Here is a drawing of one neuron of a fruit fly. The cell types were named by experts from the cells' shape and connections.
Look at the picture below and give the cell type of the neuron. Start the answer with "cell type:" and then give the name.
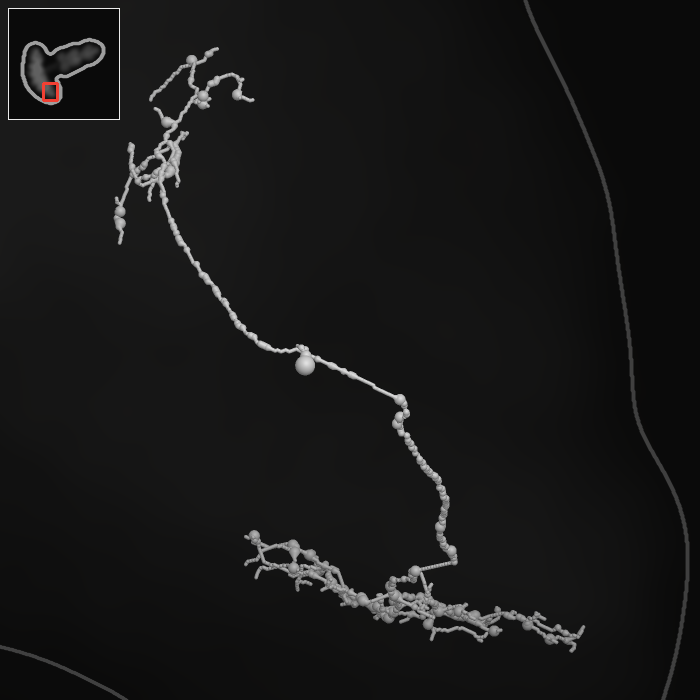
cell type: MeVP14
